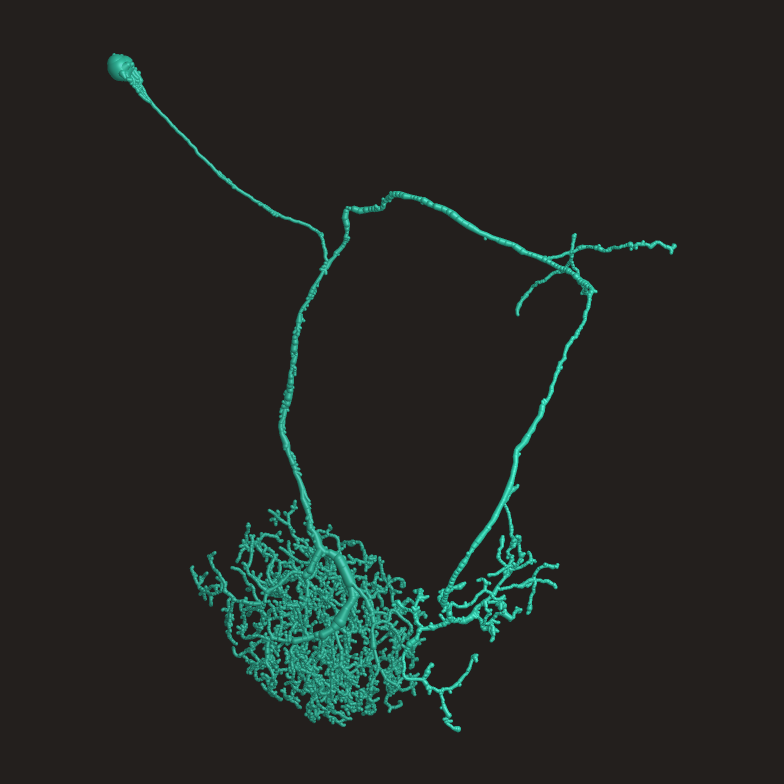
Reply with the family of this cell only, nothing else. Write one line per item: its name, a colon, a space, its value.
family: hemilineage LHl4_posterior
